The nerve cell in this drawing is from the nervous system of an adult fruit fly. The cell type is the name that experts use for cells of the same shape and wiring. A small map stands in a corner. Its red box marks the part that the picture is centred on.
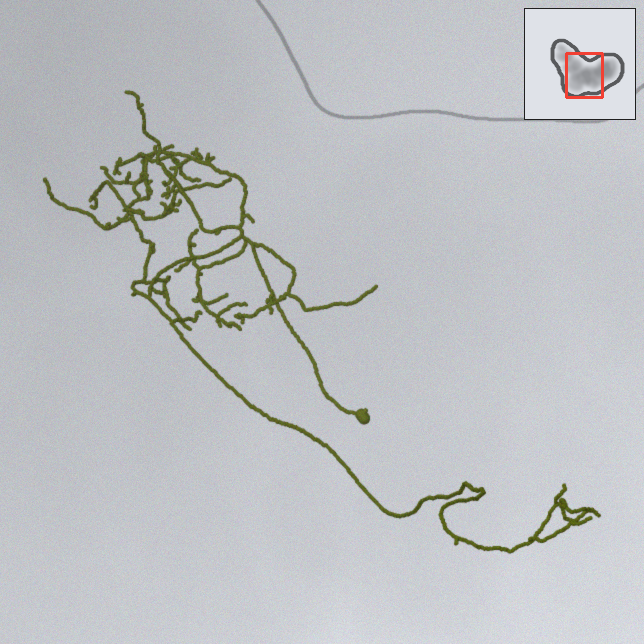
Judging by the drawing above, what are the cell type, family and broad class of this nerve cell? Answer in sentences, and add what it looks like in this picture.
Its cell type is AN07B070. Its family is hemilineage 07B. It is an ascending neuron. Dozens of branch ends can be seen. As drawn here it is about as wide as it is tall.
